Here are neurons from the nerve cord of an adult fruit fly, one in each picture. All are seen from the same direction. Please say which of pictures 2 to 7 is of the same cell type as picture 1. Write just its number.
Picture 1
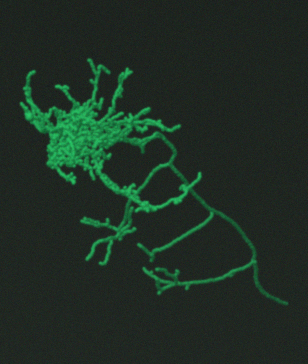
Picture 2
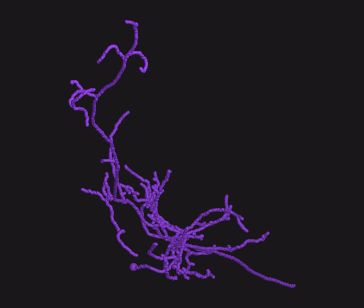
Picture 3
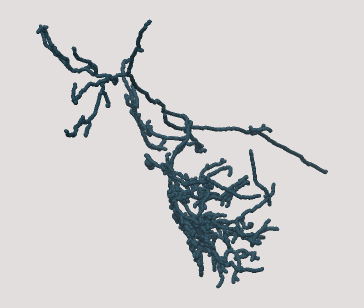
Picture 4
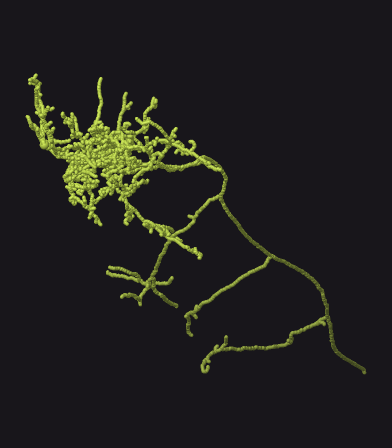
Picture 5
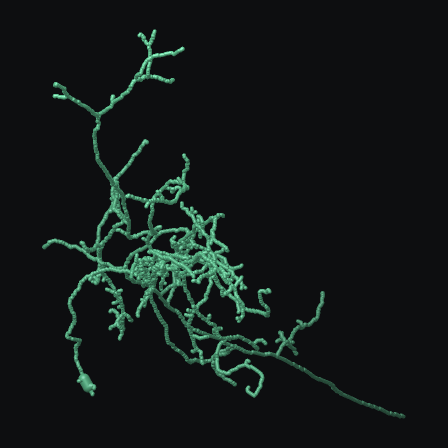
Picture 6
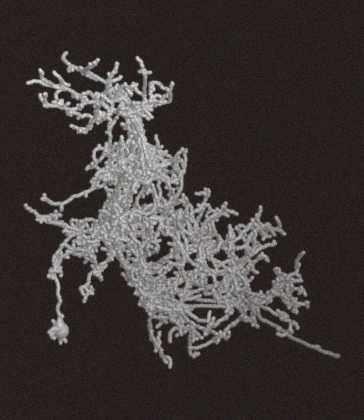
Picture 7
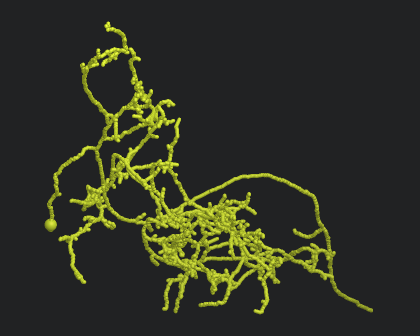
4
